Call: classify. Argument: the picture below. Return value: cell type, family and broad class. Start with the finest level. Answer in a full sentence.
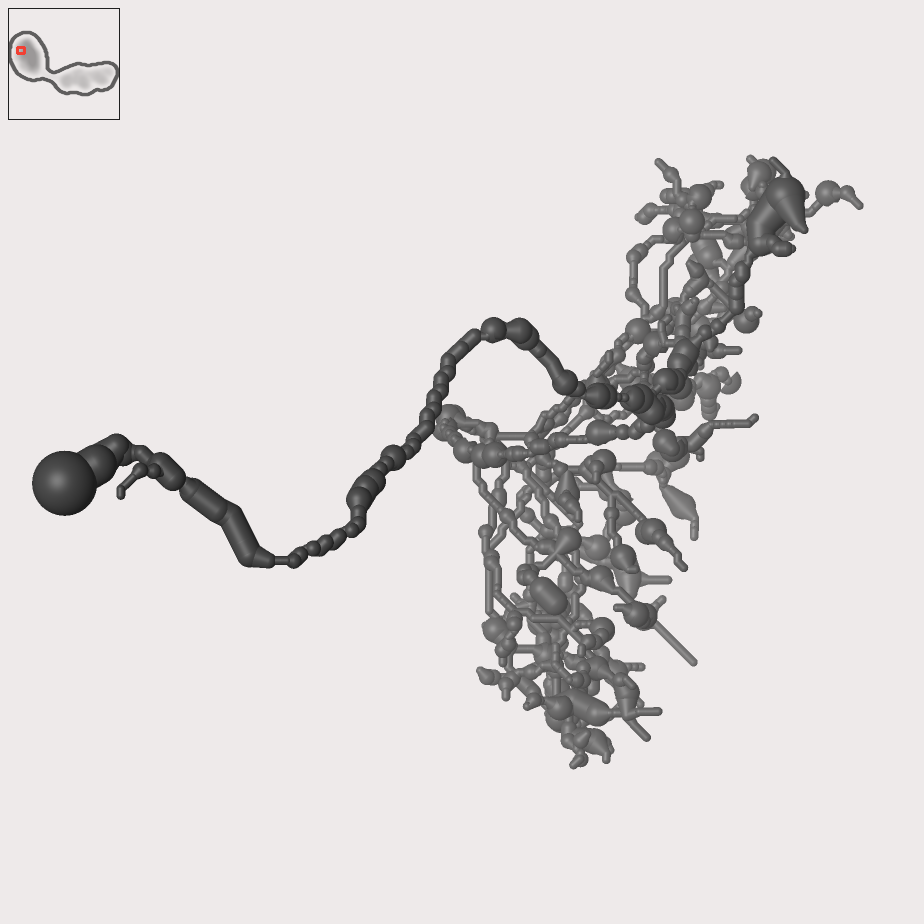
Type ER2_a of hemilineage EBa1, a central-brain intrinsic neuron.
